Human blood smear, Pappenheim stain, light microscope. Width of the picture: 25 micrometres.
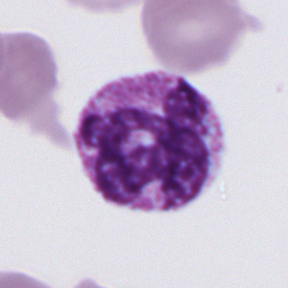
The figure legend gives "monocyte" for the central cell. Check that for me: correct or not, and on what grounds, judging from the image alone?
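The central cell has a round, smooth outline and measures about 13 micrometres across. Its nucleus is divided into several lobes arranged in a ring around a paler centre. Chromatin dark purple, coarsely clumped; no nucleoli visible.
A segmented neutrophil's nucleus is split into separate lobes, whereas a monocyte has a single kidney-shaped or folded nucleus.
The lobes speak for segmented neutrophil and against monocyte.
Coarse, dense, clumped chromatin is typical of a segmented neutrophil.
The chromatin agrees.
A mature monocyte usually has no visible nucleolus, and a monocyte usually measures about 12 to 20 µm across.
So the absent nucleoli and the 13 micrometre size do not count against monocyte. The cell is a segmented neutrophil, not a monocyte.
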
